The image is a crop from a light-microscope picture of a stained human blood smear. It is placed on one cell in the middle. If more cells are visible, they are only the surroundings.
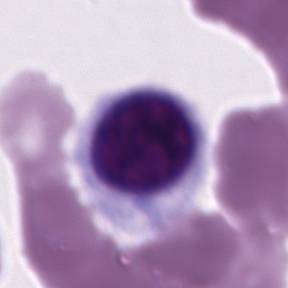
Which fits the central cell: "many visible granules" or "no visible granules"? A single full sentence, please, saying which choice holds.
The cell's cytoplasm contains no granules that can be seen.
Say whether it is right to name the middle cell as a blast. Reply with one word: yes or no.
no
